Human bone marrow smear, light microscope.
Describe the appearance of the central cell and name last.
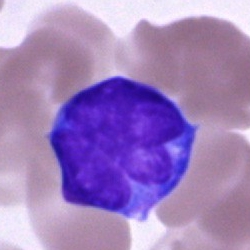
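Outline roughly round, with several short, flattened, angular sides. Nucleus occupies nearly the whole cell; single mass, not split into separate lobes. No granules visible in cytoplasm. Blast.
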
